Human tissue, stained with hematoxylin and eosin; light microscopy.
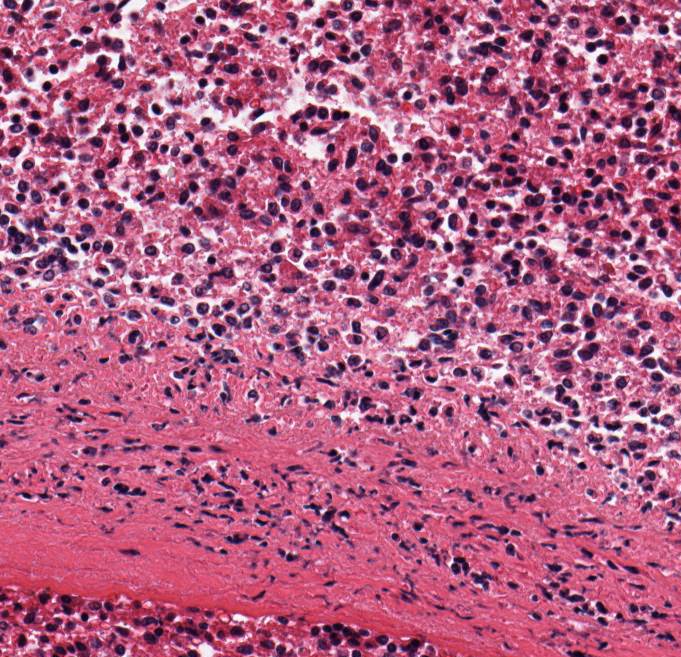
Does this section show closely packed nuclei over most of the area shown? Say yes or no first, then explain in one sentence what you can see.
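Yes. A densely cellular region fills the upper two-thirds of the field, and a band of pink fibrous tissue crosses the lower third.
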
